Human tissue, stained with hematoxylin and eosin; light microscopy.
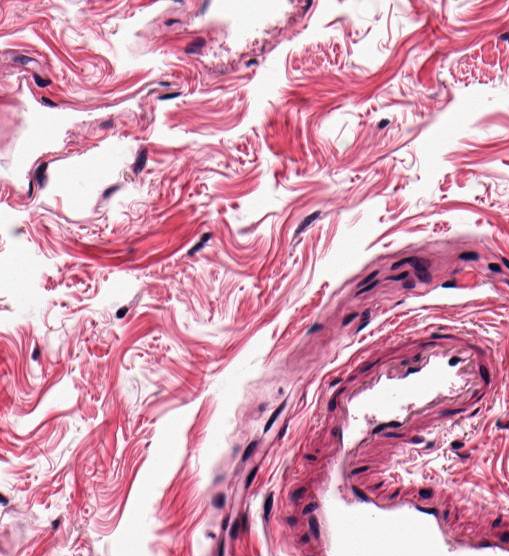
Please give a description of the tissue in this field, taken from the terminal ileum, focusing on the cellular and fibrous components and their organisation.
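Starting up and to the left, I see loose connective tissue, with clear spaces opening between the collagen bundles. Scattered among those bundles are a few dark, spindle-shaped fibroblast nuclei, rather sparse. Then, down in the lower right, a curved vessel wall runs through the field. Looking closer, that wall holds several layers of elongated smooth muscle nuclei.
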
